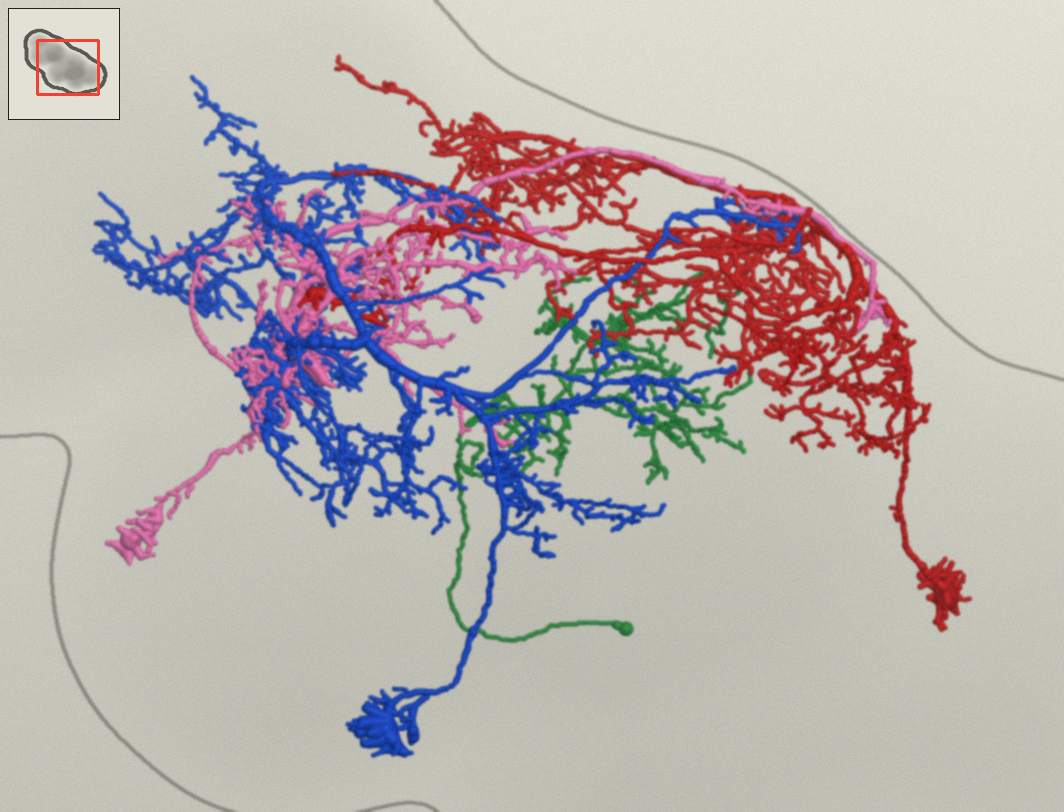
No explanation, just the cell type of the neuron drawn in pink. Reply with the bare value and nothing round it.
IN03B012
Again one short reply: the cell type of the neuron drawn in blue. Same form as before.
IN03B005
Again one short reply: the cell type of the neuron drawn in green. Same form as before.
IN21A085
